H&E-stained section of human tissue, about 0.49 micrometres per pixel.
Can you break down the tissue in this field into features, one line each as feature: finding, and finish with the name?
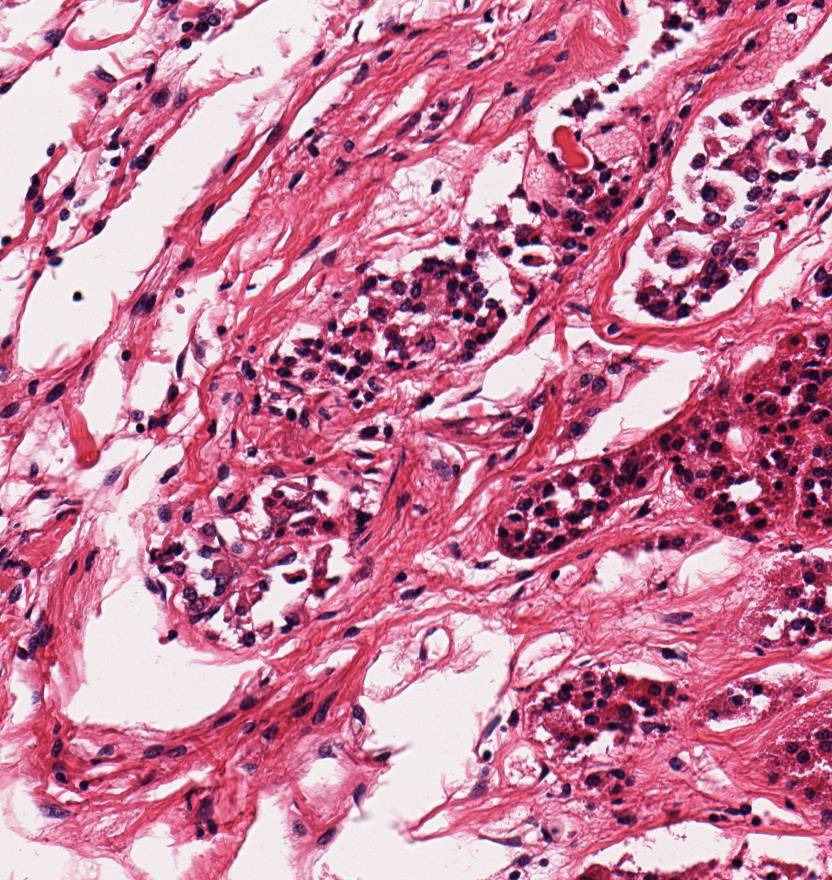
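Clusters: densely packed cells, mainly centre and right half; left side mostly stroma
Nuclei: small, round, dark-staining within clusters
Cytoplasm: granular, red-pink in many right-hand cluster cells
Stroma: scattered spindle-shaped nuclei between collagen fibres
Name: pituitary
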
